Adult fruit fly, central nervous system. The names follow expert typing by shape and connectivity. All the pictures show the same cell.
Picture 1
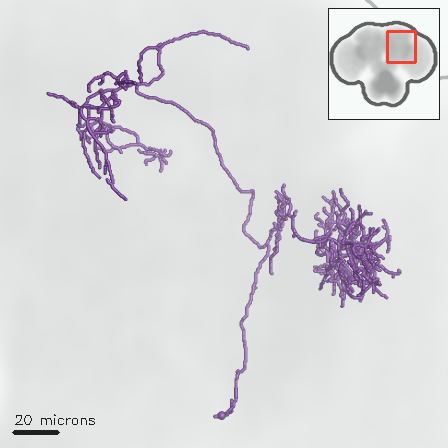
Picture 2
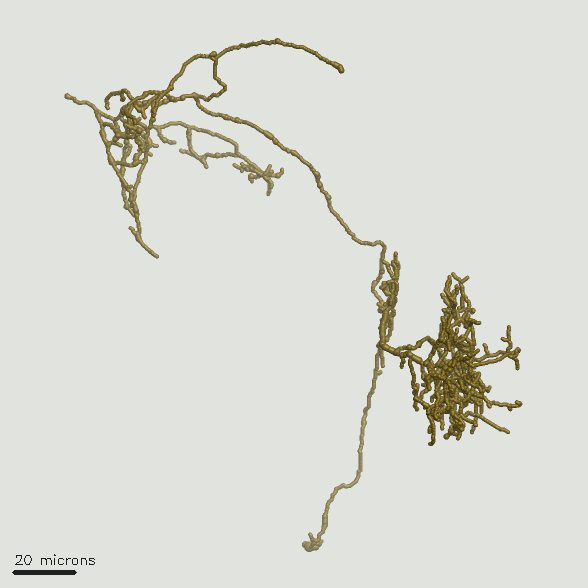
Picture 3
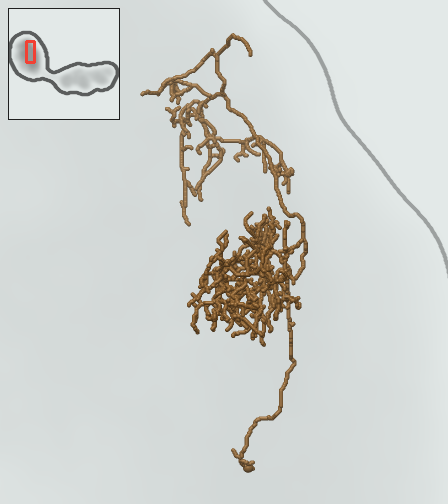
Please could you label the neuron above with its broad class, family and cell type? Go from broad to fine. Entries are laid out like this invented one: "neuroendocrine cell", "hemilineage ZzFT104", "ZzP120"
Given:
"visual projection neuron", "LoVP", "LoVP56"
